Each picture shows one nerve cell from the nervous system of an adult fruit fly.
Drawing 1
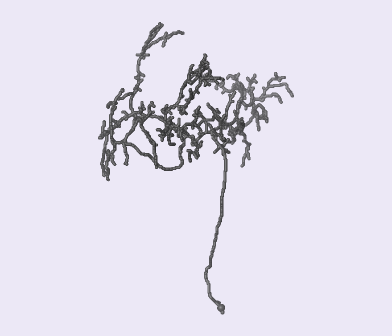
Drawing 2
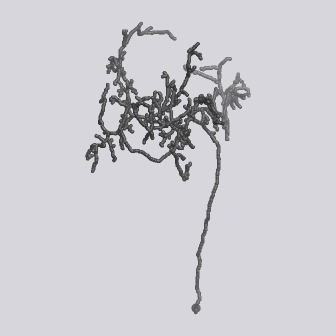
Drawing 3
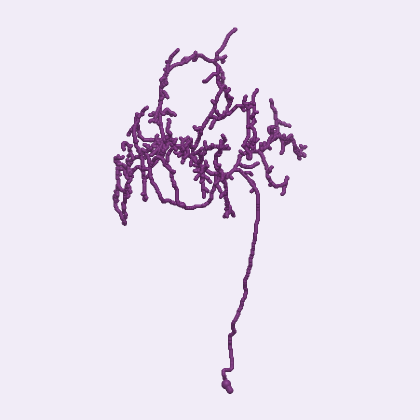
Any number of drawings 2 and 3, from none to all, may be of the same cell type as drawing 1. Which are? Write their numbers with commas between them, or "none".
2, 3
